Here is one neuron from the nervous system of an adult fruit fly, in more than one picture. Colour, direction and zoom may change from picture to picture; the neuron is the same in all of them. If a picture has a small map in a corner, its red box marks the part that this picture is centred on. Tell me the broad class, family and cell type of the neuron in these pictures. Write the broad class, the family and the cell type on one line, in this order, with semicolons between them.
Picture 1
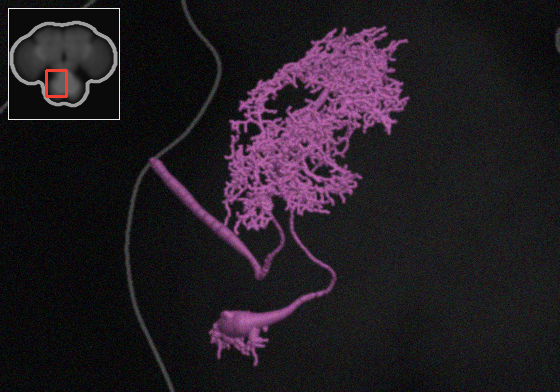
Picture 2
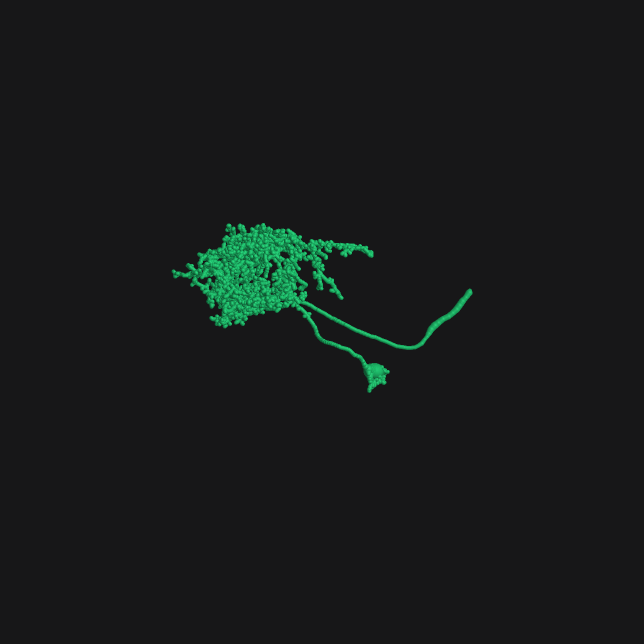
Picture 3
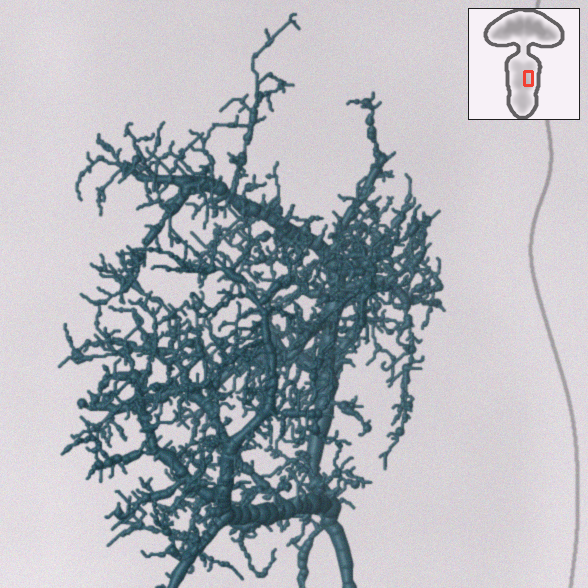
motor neuron of the nerve cord; hemilineage 03B; MNwm35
